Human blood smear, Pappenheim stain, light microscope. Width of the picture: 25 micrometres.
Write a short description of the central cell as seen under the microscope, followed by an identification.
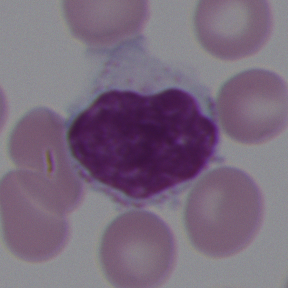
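Look at the nucleus first: its outline is bumpy and irregular, with a shallow notch in the upper edge. It's about 13 by 10 micrometres. The cytoplasm is a pale greyish-blue, widest above the nucleus, where it reaches upward toward a red cell. There are fine reddish-purple granules in it, only sparsely scattered. This is a large granular lymphocyte.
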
